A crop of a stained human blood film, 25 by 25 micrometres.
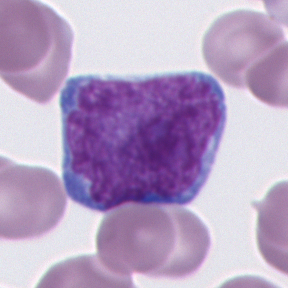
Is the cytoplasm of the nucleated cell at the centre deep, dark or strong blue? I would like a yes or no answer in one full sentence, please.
Yes, this cell's cytoplasm is a strong, deep blue.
